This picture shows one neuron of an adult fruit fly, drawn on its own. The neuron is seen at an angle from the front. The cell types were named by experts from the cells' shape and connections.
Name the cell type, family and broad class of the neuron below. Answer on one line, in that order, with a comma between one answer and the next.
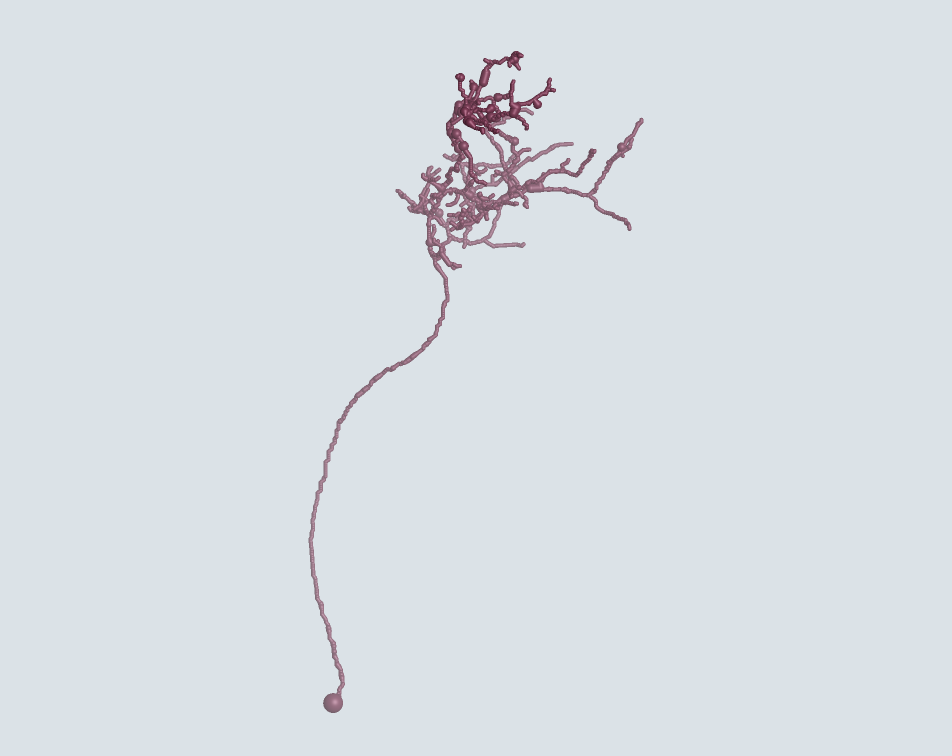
LHAV2a3, hemilineage LHa2, central-brain intrinsic neuron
